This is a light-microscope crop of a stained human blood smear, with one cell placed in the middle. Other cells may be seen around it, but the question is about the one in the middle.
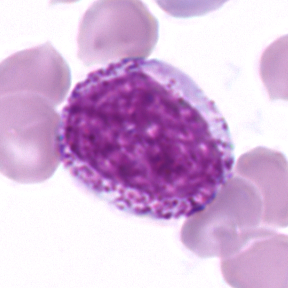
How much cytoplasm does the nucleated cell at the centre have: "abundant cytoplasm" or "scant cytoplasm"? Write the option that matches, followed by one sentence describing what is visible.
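Scant cytoplasm. The nucleus fills most of the cell.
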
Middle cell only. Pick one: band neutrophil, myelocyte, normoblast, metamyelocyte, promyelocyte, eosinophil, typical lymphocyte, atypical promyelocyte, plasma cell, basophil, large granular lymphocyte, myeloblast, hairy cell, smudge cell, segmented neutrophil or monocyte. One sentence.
Answering briefly, the cell in the middle is a myelocyte.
